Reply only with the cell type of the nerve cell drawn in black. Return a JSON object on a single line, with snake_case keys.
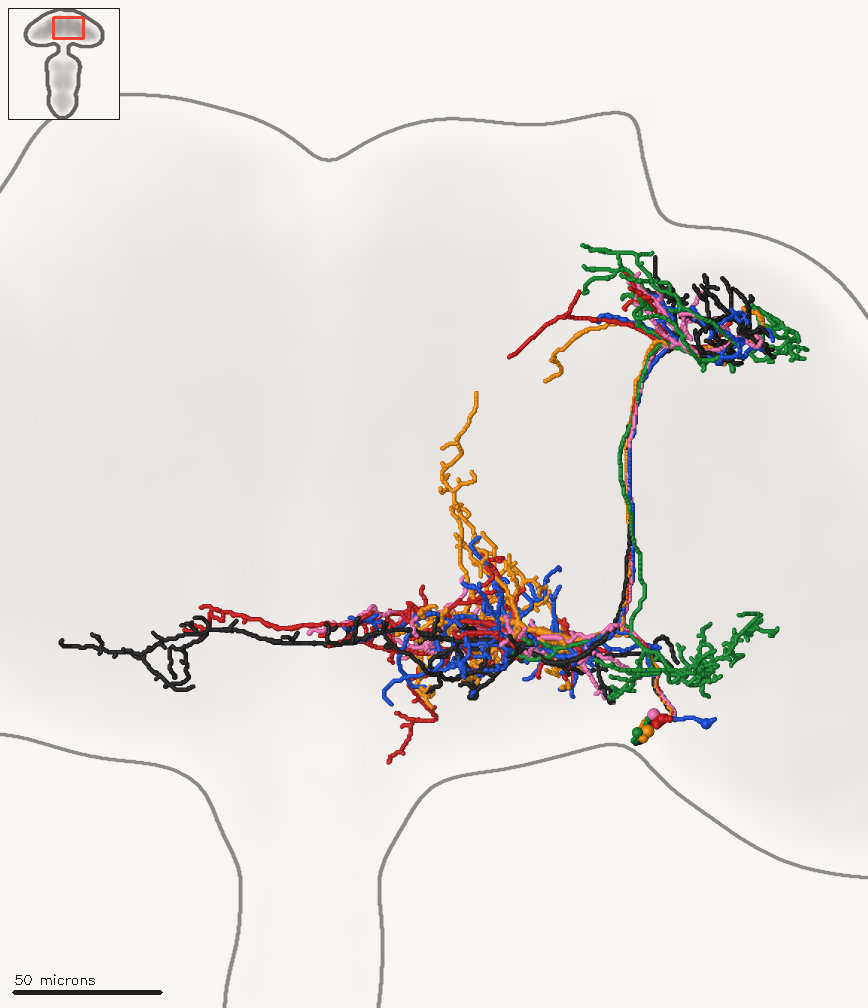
{"cell_type": "AOTU050"}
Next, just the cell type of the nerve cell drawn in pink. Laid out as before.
{"cell_type": "AOTU053"}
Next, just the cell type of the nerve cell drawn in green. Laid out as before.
{"cell_type": "AOTU054"}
